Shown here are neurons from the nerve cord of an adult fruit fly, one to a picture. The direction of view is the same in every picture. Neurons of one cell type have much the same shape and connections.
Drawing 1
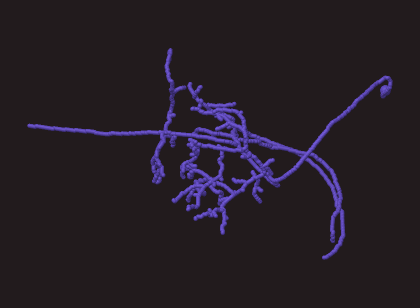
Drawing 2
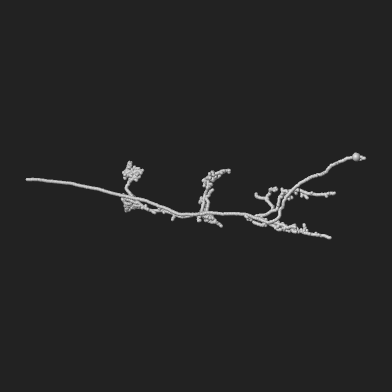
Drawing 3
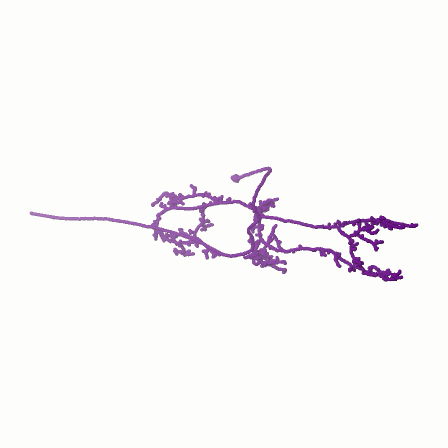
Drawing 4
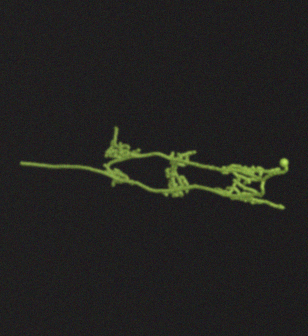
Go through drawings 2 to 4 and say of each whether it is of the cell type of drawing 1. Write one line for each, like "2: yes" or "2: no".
2: no
3: no
4: no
